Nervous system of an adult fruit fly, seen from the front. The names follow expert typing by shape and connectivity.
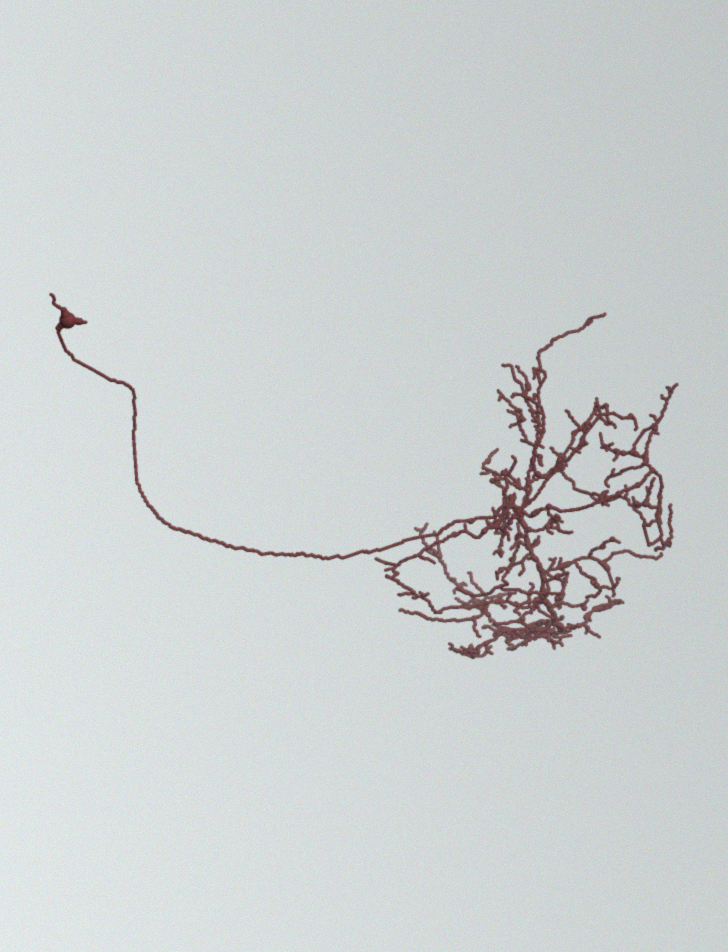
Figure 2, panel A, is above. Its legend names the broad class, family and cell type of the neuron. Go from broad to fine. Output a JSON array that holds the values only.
["nerve-cord intrinsic neuron", "hemilineage 01A", "IN01A056"]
